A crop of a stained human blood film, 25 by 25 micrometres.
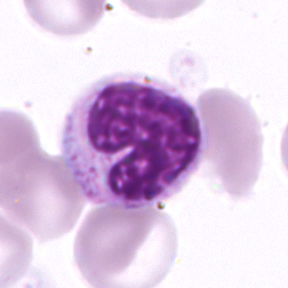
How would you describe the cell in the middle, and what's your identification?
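See how the nucleus is folded, with a deep notch opening toward the lower left? It sits toward the right side of the cell, so the widest band of cytoplasm is on the left. That's also where the fine, sparse reddish-purple granules show up best. No vacuoles in the cytoplasm. It's a band neutrophil.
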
